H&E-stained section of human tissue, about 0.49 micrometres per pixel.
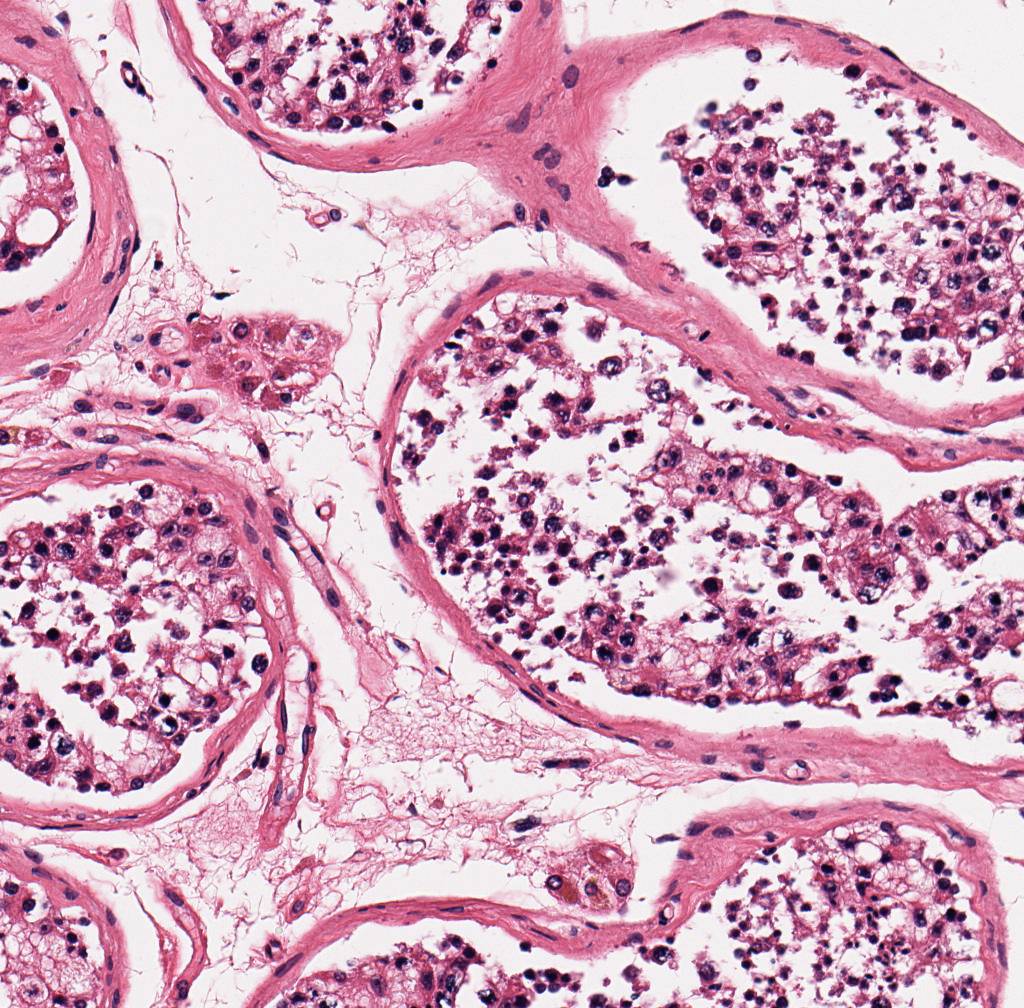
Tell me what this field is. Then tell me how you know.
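The field mainly shows seminiferous tubule profiles. Each tubule is bounded by a thick, pink, layered wall in which flattened spindle-shaped nuclei run parallel to the surface. Inside the tubules, many cells have small, dark, round, condensed nuclei. The decisive feature lies between the tubules: small clusters of Leydig cells with abundant pink cytoplasm sit in the interstitium at the left middle and near the bottom centre.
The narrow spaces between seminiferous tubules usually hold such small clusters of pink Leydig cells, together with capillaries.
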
